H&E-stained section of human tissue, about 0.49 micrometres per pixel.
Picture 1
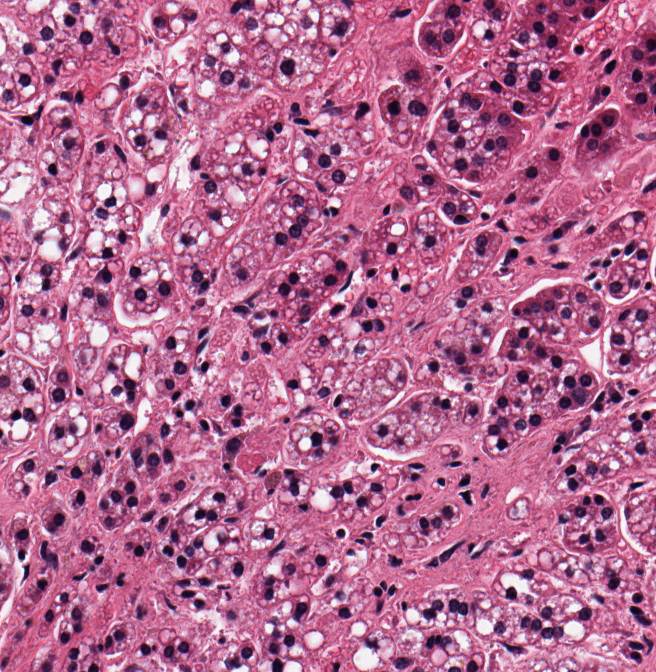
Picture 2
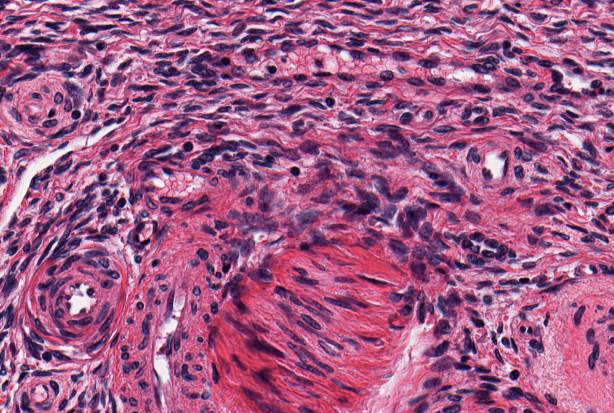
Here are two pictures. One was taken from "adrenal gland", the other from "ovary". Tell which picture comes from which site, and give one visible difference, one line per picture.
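Picture 1 shows tissue from the adrenal gland. The nuclei of the nest cells are small, round and darkly stained.
Picture 2 shows tissue from the ovary. The stromal nuclei are mostly elongated and darkly stained.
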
